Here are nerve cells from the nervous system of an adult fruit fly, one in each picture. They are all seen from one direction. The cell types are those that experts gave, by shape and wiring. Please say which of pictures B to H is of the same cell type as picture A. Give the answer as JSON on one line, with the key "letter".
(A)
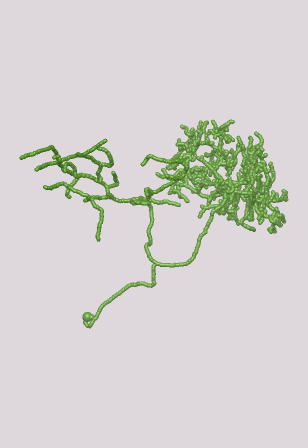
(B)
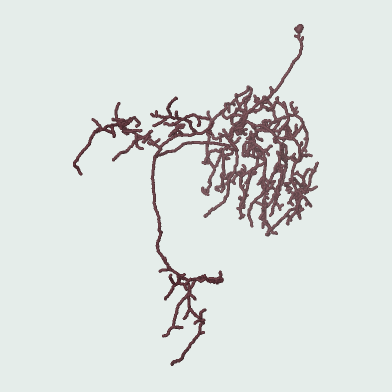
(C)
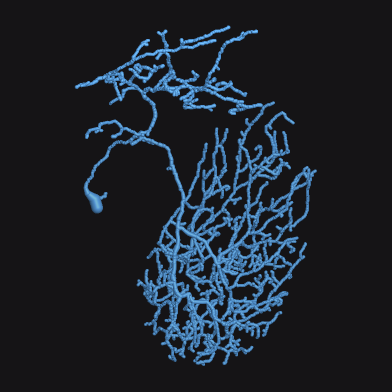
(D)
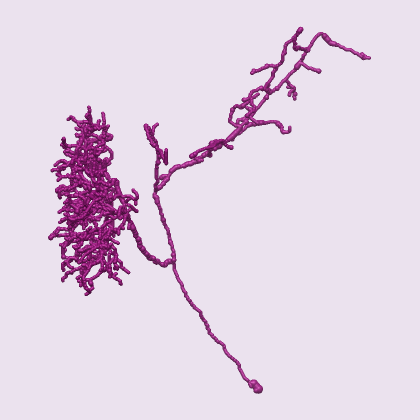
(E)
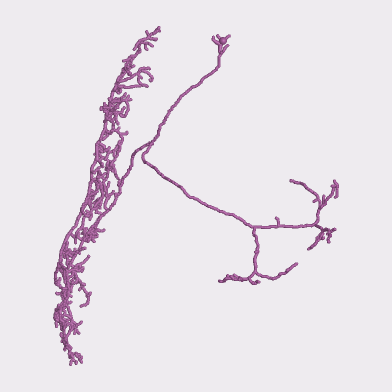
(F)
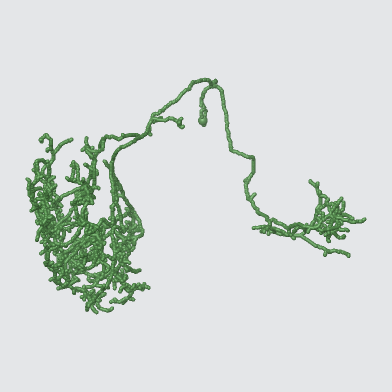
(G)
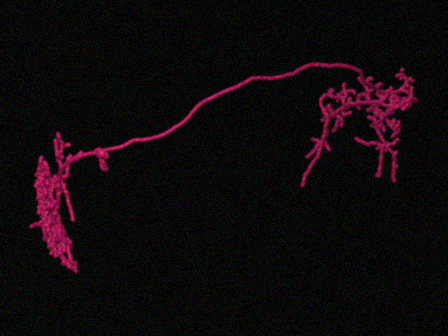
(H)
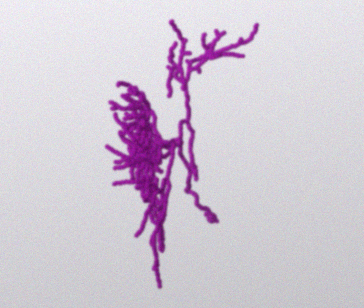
{"letter": "D"}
